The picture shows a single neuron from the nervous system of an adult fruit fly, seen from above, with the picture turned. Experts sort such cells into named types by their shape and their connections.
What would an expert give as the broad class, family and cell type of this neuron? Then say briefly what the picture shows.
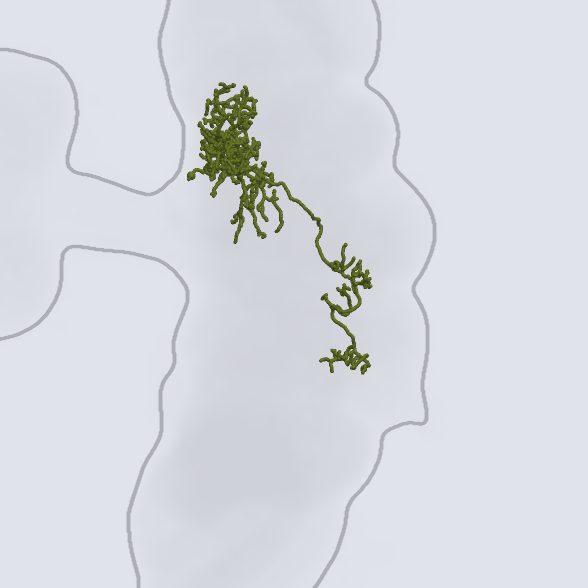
Its broad class is central-brain intrinsic neuron. Its family is hemilineage DL1_ventral. The cell type is LHPV8a1. As drawn here it is taller than it is wide.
